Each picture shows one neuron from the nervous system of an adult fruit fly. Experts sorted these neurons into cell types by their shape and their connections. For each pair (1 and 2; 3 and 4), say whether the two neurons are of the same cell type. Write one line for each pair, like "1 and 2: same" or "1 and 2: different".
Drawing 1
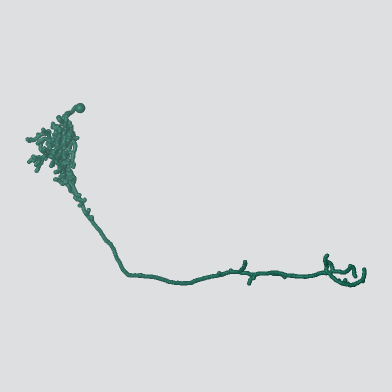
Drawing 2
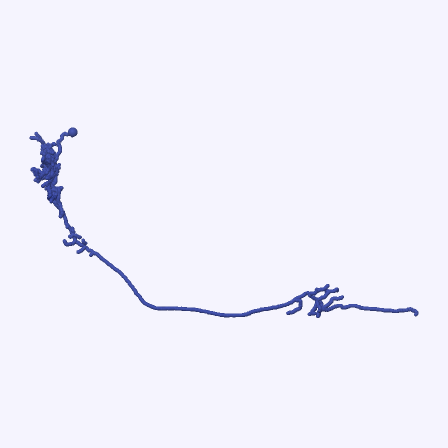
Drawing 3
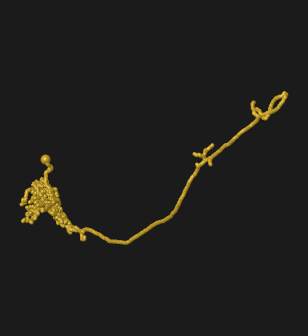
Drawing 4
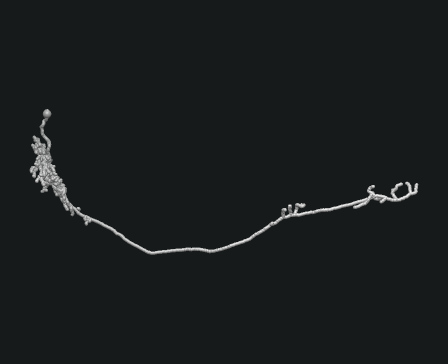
1 and 2: same
3 and 4: same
